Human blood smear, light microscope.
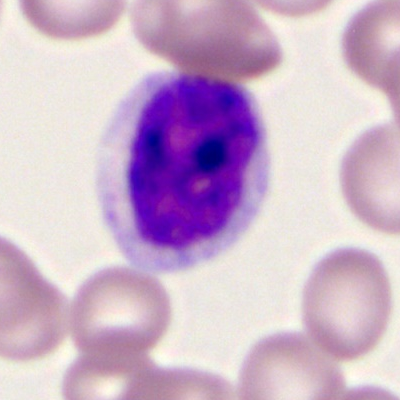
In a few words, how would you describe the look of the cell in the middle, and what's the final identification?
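So, the cell in the middle is oval, taller than it is wide. Its outline looks smooth, with no projections. The cytoplasm is pale blue. And in the nucleus, just right of its centre, there's a small, very dark round spot. This is a lymphocyte.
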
